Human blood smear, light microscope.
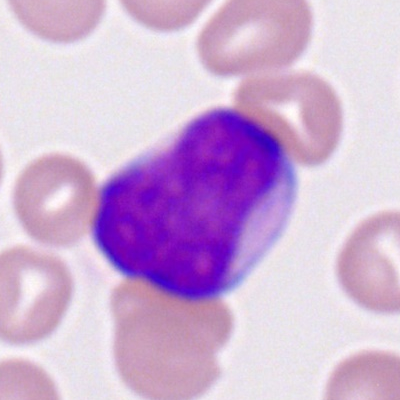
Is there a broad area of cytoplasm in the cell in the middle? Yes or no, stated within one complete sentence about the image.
No, scant cytoplasm surrounds the nucleus of this cell.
